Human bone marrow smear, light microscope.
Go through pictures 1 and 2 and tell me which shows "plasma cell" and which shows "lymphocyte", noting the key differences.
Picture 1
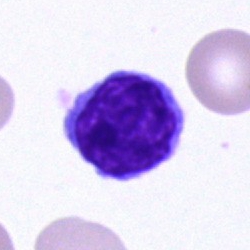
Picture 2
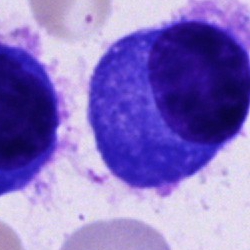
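In picture 1 is a lymphocyte; in picture 2, a plasma cell. The cytoplasm differs most: a thin rim around the lymphocyte's nucleus, but abundant and deep blue in the plasma cell.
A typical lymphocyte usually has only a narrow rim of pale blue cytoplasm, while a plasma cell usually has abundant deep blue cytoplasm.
The nucleus also sits differently: in the plasma cell it lies eccentrically in the upper right part of the cell.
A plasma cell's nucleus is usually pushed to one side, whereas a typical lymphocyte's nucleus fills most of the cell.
The lymphocyte's outline is roughly round with a slightly uneven, bumpy margin; the plasma cell's is smoothly rounded, without surface projections. Both nuclei have dark purple chromatin, coarsely clumped in the lymphocyte and dense in the plasma cell. The lymphocyte's cytoplasm shows no granules, and no vacuoles are seen in that cell. The plasma cell's cytoplasm shows no distinct purple-red granules, only a faint pale mottling.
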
